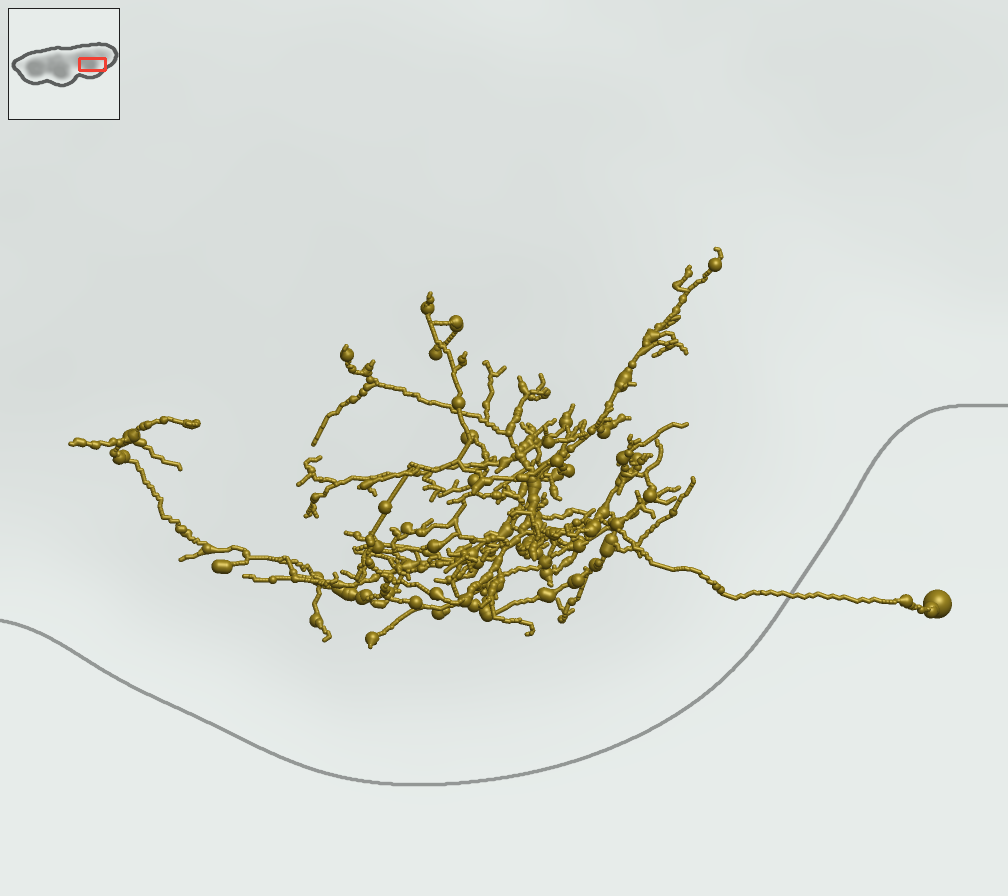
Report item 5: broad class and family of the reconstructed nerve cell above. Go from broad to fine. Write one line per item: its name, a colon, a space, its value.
broad class: nerve-cord intrinsic neuron
family: hemilineage 01B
